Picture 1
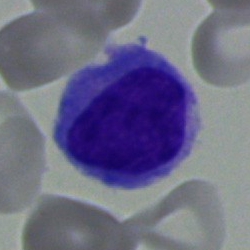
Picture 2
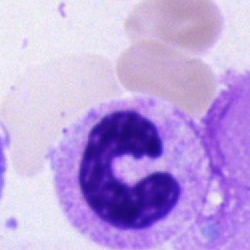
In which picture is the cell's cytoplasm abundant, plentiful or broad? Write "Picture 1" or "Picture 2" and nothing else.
Picture 2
